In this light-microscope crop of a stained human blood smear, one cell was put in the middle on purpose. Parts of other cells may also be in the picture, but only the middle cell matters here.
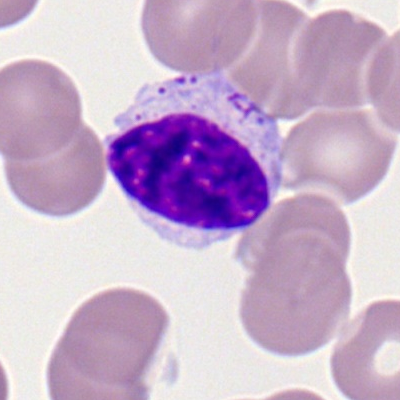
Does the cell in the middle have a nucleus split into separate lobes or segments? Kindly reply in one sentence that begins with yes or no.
No, it is a single compact round, oval or kidney-shaped nucleus that this cell has.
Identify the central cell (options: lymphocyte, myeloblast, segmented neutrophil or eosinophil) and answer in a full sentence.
The cell centred in this crop is categorized as a lymphocyte.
